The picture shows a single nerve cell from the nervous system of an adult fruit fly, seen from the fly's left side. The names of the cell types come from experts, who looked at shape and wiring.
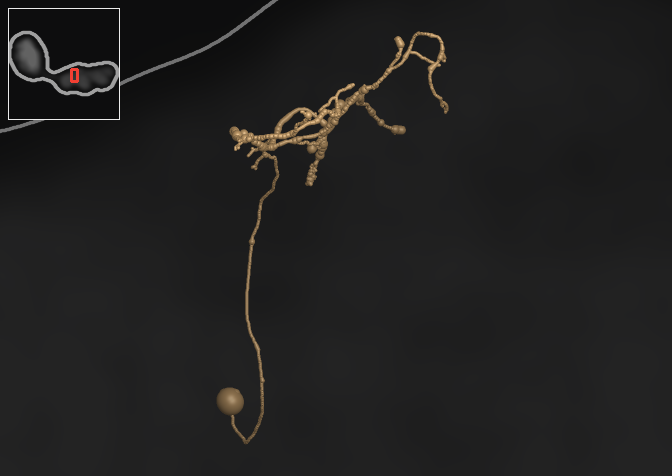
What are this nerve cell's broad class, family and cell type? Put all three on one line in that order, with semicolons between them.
nerve-cord intrinsic neuron; hemilineage 03B; IN03B086_d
